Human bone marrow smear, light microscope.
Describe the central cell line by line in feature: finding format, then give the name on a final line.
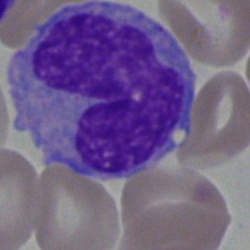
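Nucleus: folded into a kidney shape, notch opening to the left
Position: nucleus sits over toward the right side
Cytoplasm: pale grey-blue, mostly off to the left
Border: left edge a bit uneven and frilled
Name: that one's a monocyte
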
